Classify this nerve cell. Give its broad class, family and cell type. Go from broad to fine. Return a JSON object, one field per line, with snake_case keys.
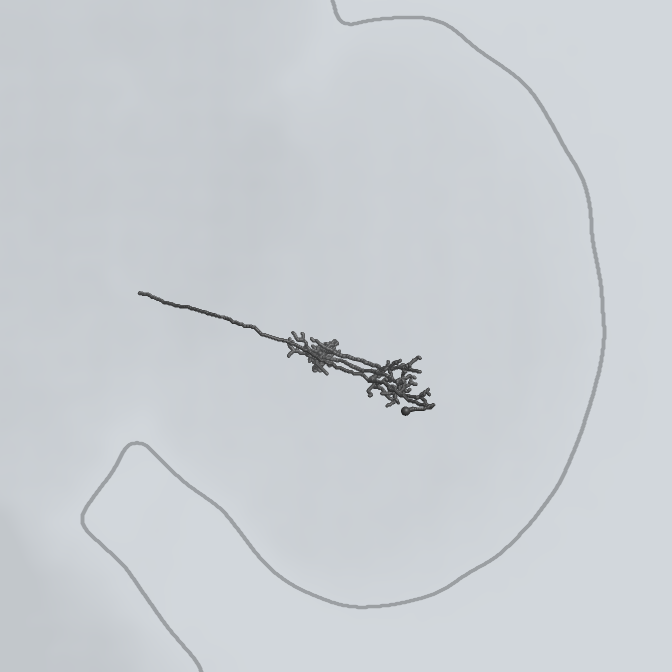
{
 "broad_class": "visual projection neuron",
 "family": "TmY",
 "cell_type": "TmY14"
}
